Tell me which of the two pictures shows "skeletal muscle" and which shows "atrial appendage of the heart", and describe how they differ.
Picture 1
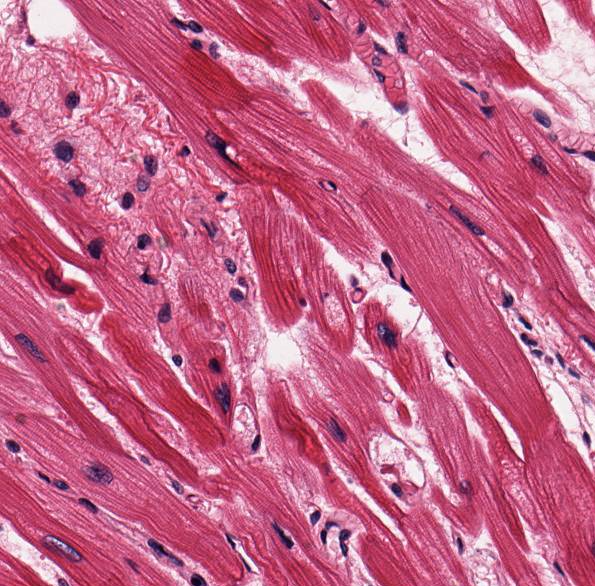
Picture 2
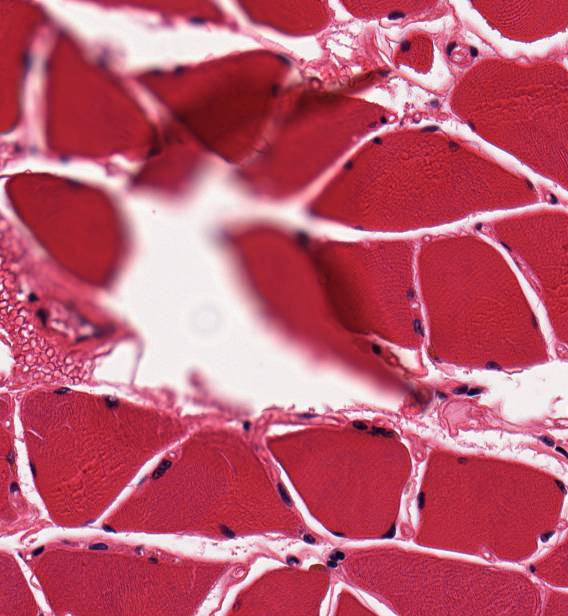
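Picture 1 is atrial appendage of the heart; picture 2 is skeletal muscle. Picture 1 nuclei: oval, central in the fibres. Picture 2 nuclei: dark, flattened, at the fibre edges just under the border.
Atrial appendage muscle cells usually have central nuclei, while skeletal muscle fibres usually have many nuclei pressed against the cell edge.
Picture 2 fibre outlines are angular and many-sided, not rounded. Between picture 1 fibres: small, elongated, dark nuclei of interstitial cells; at upper left, pale, loose, wispy tissue with scattered small round dark nuclei. Between picture 2 fibres: thin pink connective tissue strands edged by white clefts; no fat cells.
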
